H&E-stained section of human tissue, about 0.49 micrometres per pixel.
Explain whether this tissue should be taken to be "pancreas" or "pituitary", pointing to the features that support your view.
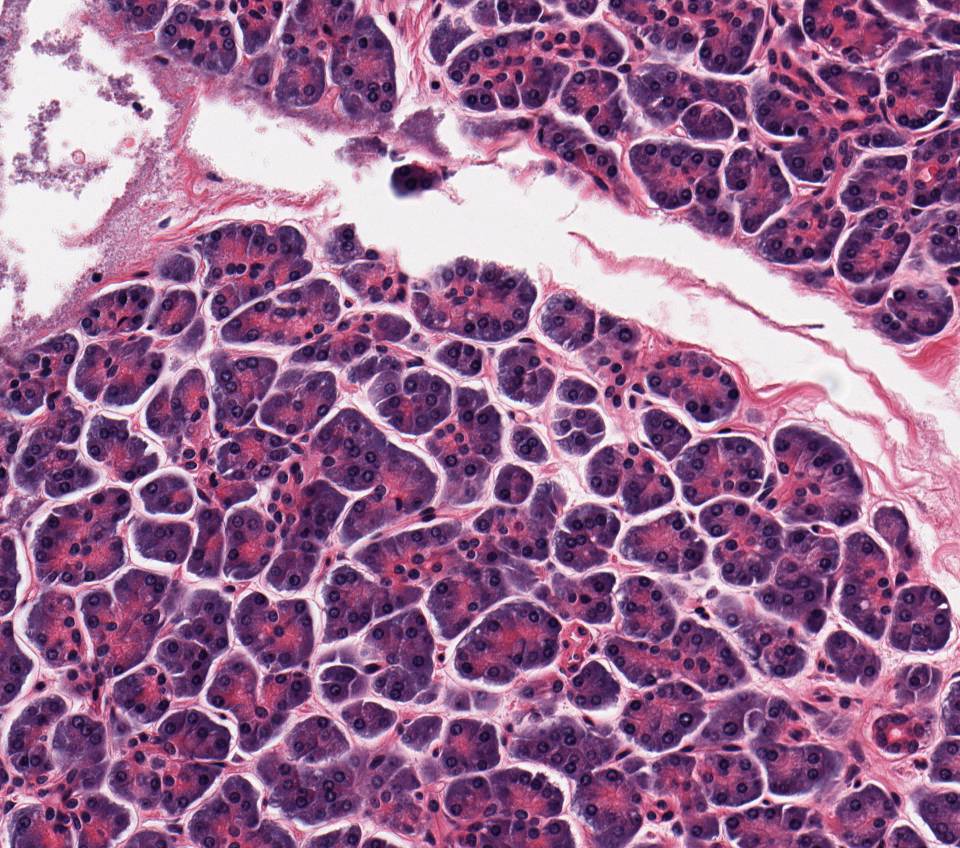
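This is pancreas. Closely packed rounded acini fill most of the field, in two lobular masses parted by a wide empty cleft running diagonally across the upper part. Acinar cell nuclei are round and sit toward the base of the cells, many with a visible dark nucleolus. The cytoplasm stains pink toward the centre of each acinus and purple toward its outer edge. Central lumina are tiny and barely visible.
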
